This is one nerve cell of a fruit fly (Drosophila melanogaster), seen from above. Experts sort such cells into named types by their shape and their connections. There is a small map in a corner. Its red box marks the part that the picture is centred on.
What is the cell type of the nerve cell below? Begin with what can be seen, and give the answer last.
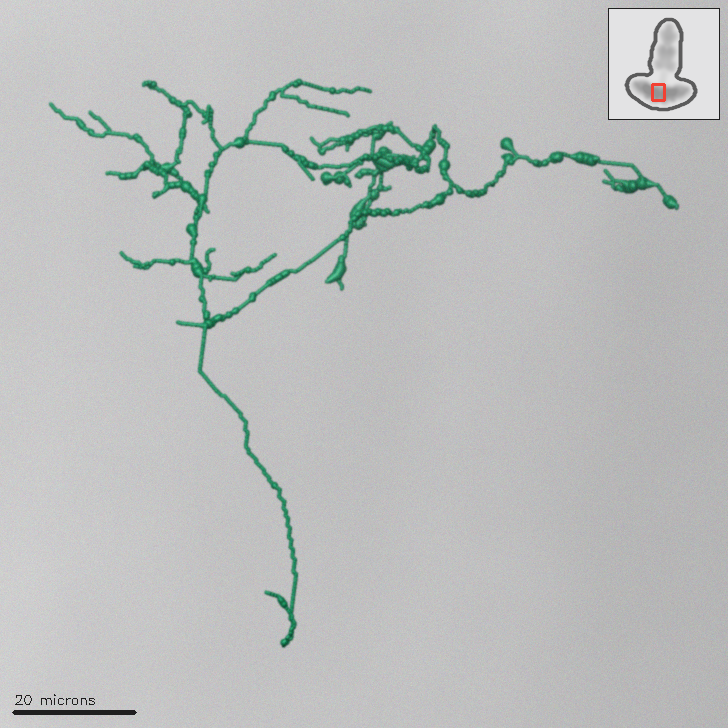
No cell body is drawn. By the scale bar it is about 100 microns wide in this view. Dozens of branch ends can be seen. It is a central-brain intrinsic neuron. Its cell type is PS005_c.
